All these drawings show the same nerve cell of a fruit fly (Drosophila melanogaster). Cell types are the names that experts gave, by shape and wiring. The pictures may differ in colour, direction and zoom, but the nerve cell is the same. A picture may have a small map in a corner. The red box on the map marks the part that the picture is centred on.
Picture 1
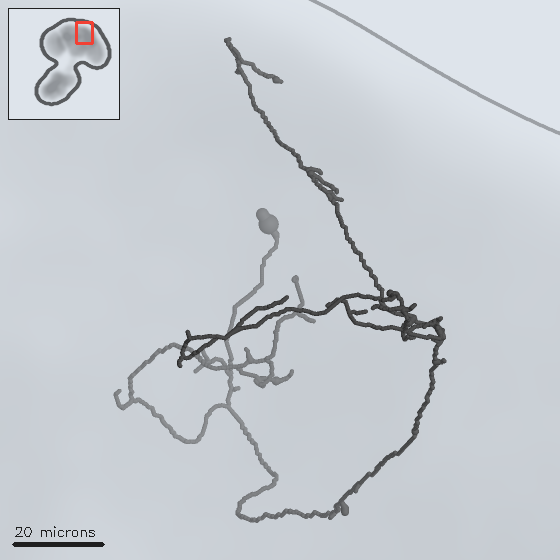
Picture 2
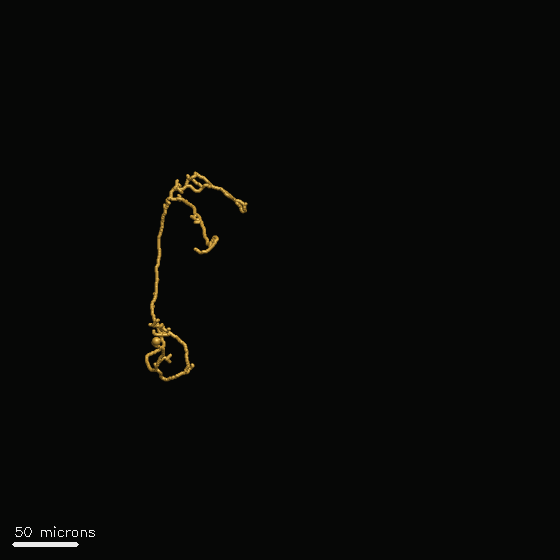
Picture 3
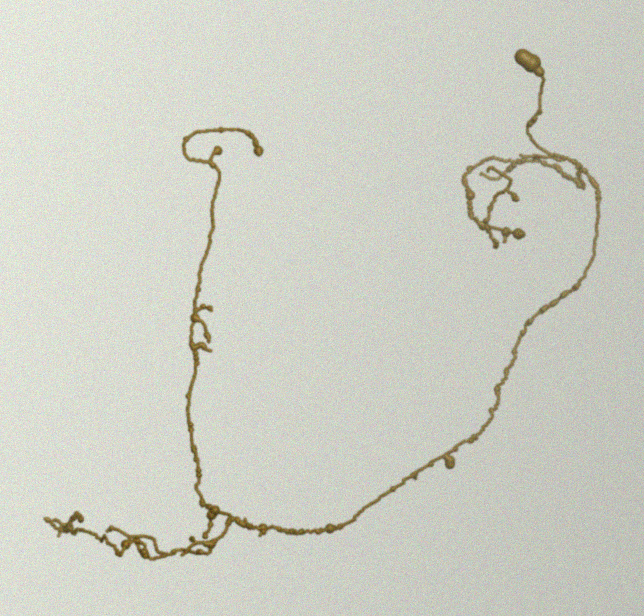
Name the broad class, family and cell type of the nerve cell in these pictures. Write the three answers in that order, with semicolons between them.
central-brain intrinsic neuron; class Kenyon Cell; KCab-p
